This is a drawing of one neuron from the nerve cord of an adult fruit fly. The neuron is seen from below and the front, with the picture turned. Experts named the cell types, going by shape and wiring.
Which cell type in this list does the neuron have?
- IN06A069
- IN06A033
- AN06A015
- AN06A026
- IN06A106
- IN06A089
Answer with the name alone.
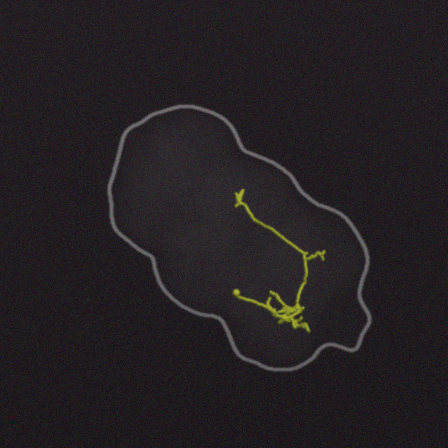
IN06A089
